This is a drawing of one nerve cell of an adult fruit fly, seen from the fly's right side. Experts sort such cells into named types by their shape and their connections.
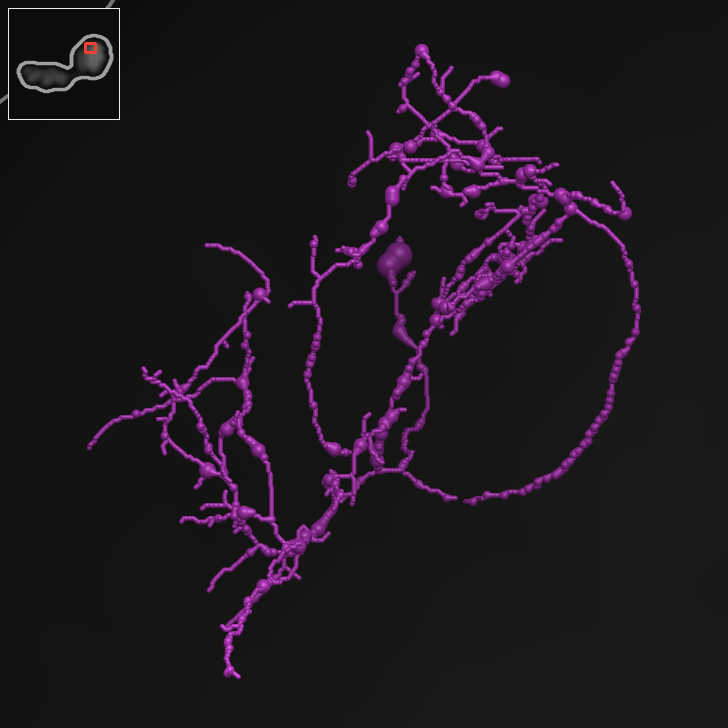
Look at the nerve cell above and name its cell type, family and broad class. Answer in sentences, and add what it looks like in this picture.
It is of cell type SLP035. The family is hemilineage SLPal2. This is a central-brain intrinsic neuron. The picture shows dozens of branch ends. As drawn here it is about as wide as it is tall.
